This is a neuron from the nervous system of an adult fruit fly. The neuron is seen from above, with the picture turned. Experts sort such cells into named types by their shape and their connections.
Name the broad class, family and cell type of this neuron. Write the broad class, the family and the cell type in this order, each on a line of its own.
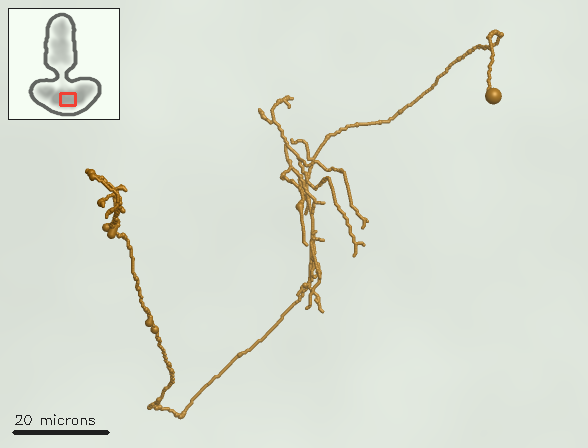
central-brain intrinsic neuron
class CX
FS4C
